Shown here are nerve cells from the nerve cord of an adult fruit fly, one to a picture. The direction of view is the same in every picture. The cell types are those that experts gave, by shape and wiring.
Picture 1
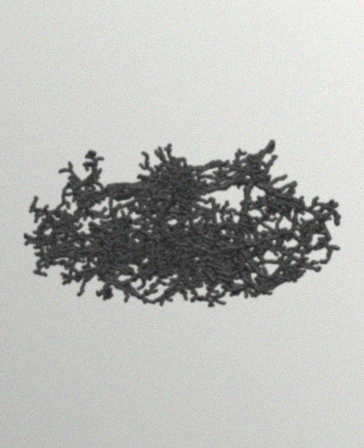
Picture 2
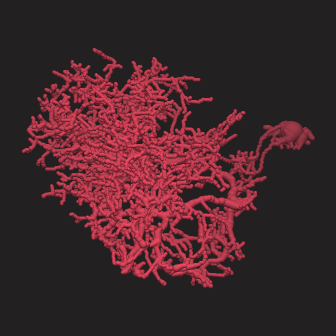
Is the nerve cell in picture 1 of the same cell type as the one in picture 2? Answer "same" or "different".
same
